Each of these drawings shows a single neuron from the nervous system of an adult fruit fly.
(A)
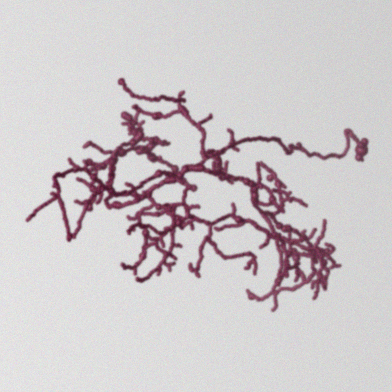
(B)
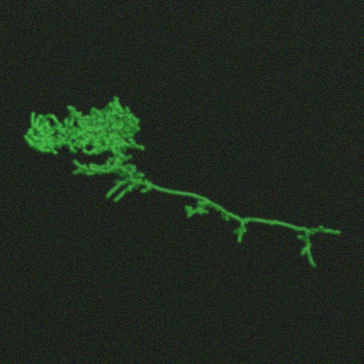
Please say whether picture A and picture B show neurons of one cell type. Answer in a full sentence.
They are of different cell types.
